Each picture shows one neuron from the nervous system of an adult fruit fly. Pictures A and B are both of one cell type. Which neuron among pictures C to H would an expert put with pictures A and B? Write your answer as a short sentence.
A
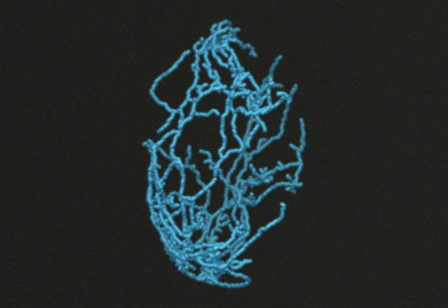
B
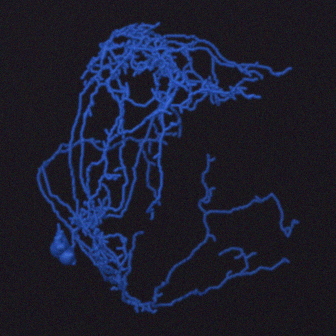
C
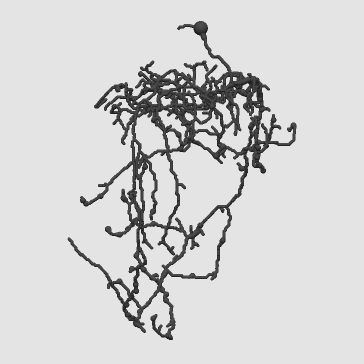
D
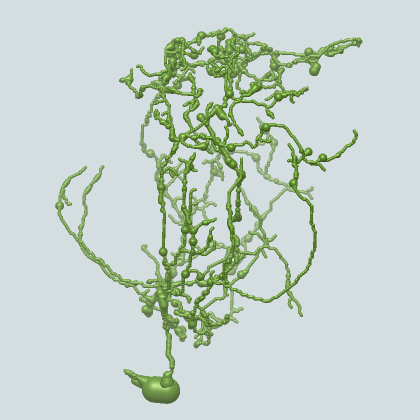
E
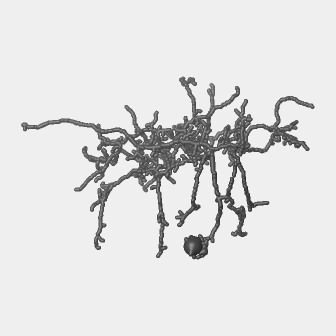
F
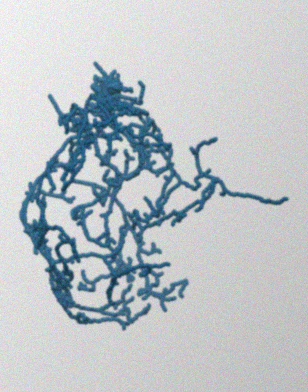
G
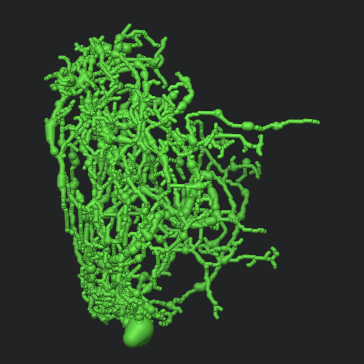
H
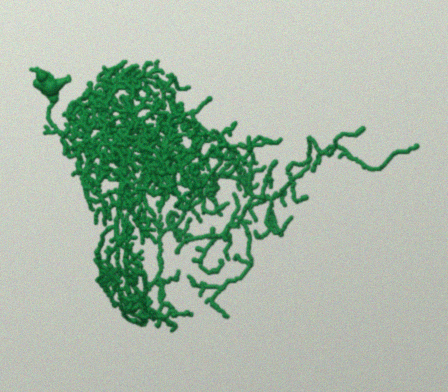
Picture D shows a neuron of the same cell type.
